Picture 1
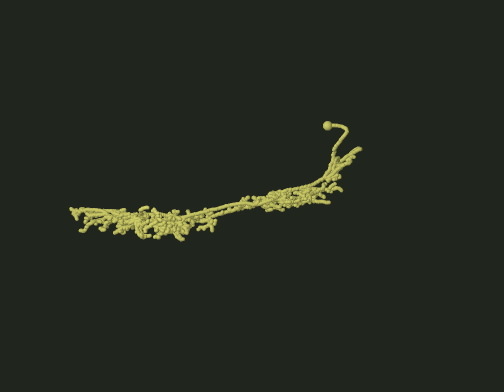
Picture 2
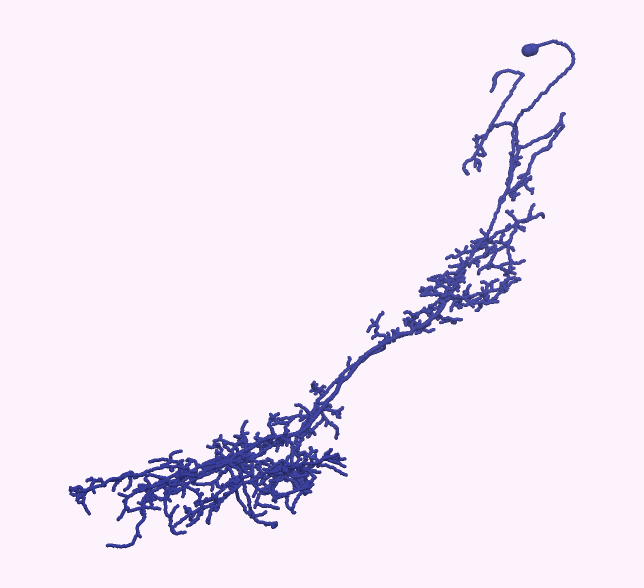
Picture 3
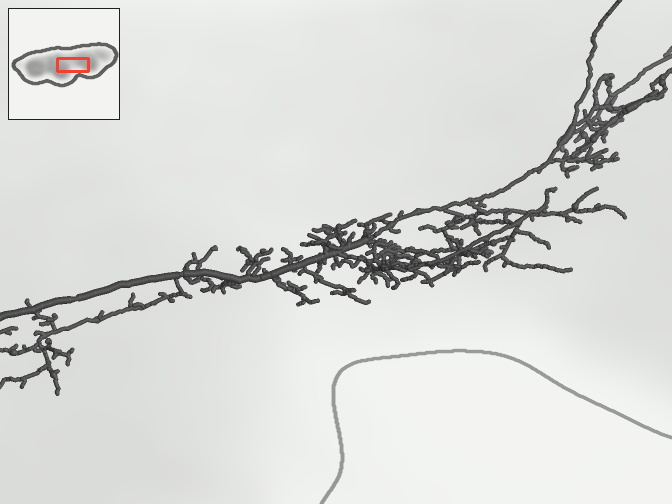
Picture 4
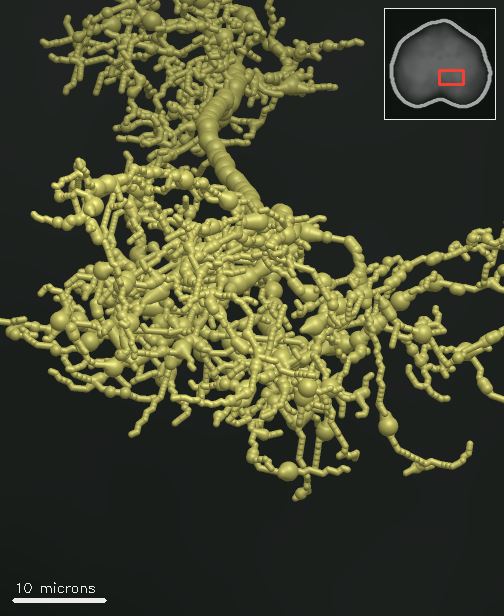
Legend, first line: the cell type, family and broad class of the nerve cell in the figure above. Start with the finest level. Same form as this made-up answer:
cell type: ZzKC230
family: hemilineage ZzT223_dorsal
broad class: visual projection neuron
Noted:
cell type: IN23B008
family: hemilineage 23B
broad class: nerve-cord intrinsic neuron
